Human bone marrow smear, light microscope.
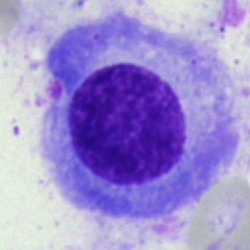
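Plasma cell, the central cell of a stained bone marrow smear. Its outline is irregular, with an indentation at the upper left. The chromatin is coarse and clumped, with paler gaps between the dark clumps. Abundant blue cytoplasm forms a wide rim all around the nucleus and is a deeper blue toward the cell edge than next to the nucleus.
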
